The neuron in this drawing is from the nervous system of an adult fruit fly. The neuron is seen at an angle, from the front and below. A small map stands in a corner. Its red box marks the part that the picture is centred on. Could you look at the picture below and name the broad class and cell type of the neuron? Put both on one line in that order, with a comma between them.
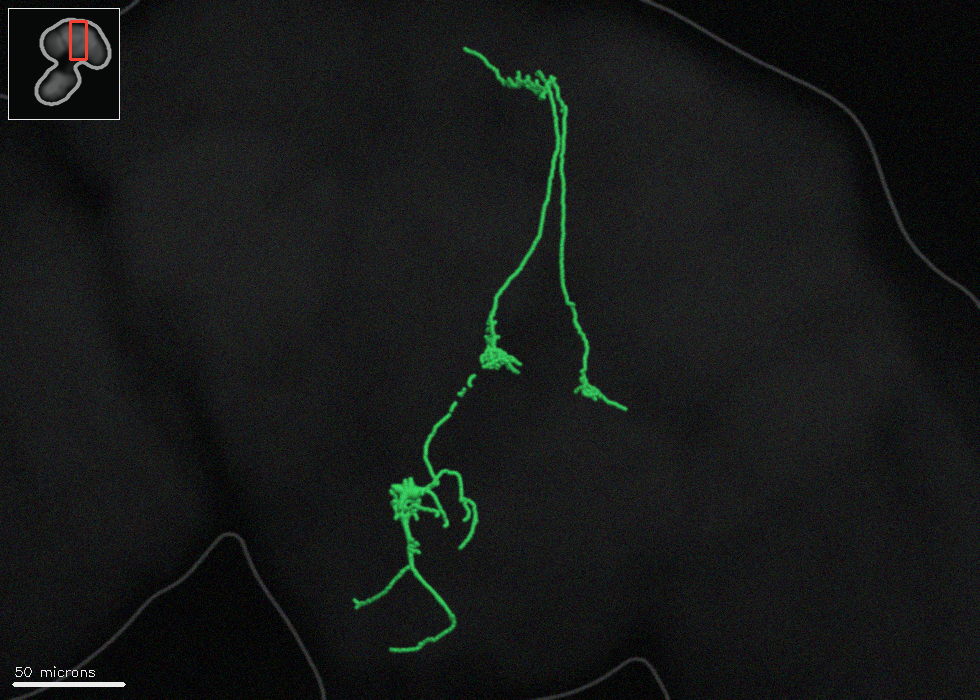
central-brain intrinsic neuron, PRW075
